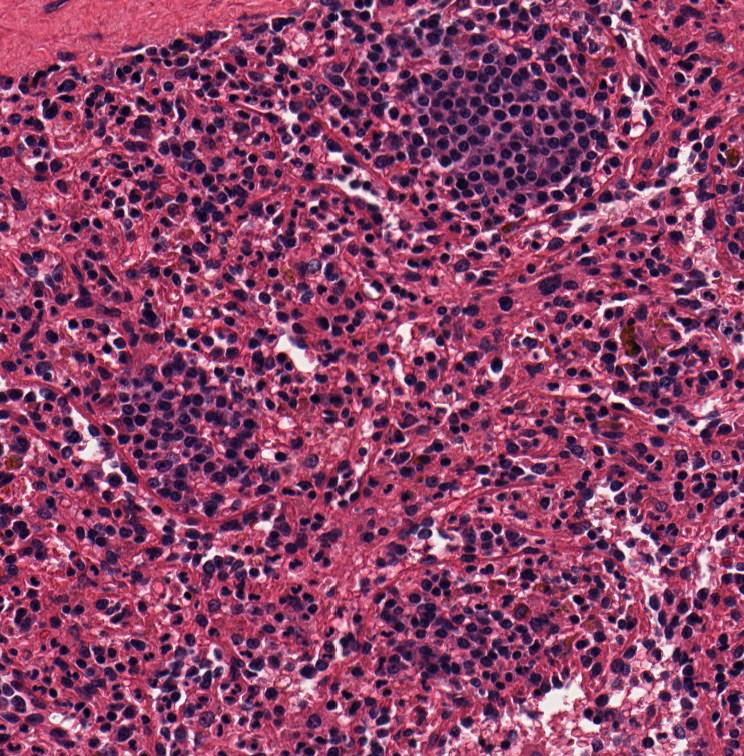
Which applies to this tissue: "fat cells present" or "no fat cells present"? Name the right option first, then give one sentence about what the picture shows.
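No fat cells present. No fat cells are present in the field.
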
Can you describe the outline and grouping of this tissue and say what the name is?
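Along the top-left edge you can see a band of dense, pale pink fibrous tissue. Most of the cells are lymphocytes, with small, round, dark-staining nuclei and scant cytoplasm. Between the dense aggregates, the cells lie within a meshwork of thin, wavy pink strands. Scattered clumps of golden-brown pigment are present, most noticeably at the right-middle. This tissue is spleen.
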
